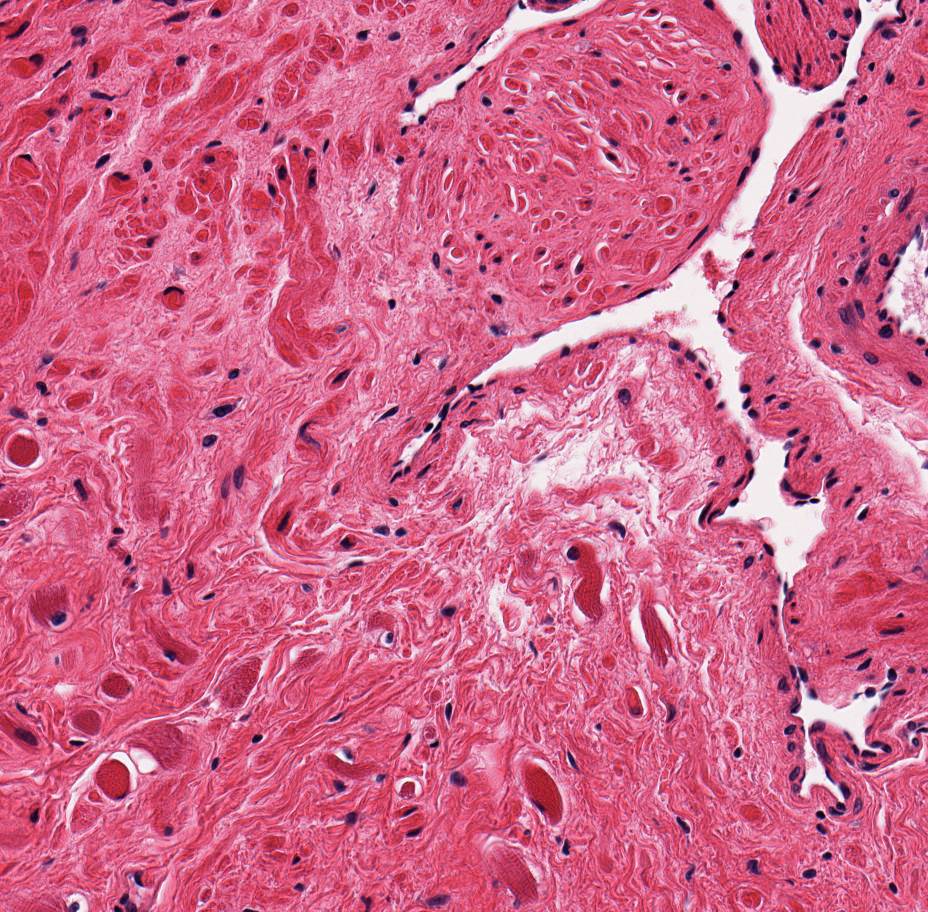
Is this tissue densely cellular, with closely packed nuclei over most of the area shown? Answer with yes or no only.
No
